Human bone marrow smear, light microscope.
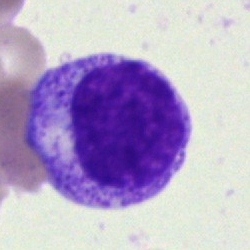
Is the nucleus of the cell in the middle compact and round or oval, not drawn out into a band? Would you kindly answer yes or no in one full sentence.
Yes, the cell has a nucleus shaped as one compact round or oval mass.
